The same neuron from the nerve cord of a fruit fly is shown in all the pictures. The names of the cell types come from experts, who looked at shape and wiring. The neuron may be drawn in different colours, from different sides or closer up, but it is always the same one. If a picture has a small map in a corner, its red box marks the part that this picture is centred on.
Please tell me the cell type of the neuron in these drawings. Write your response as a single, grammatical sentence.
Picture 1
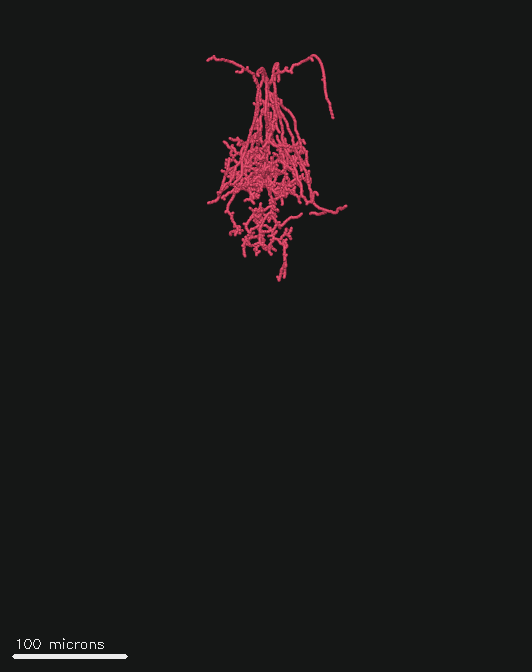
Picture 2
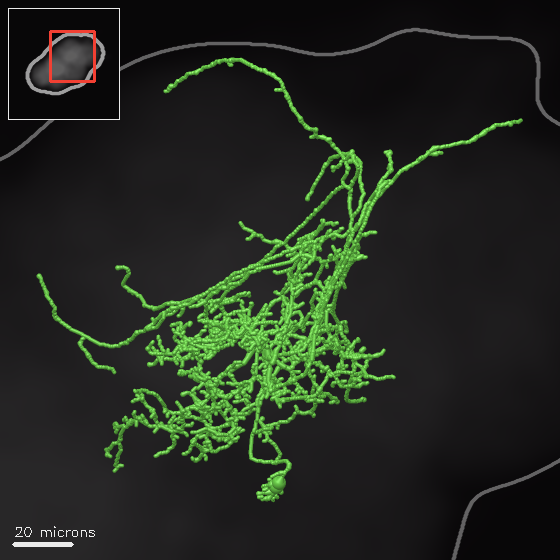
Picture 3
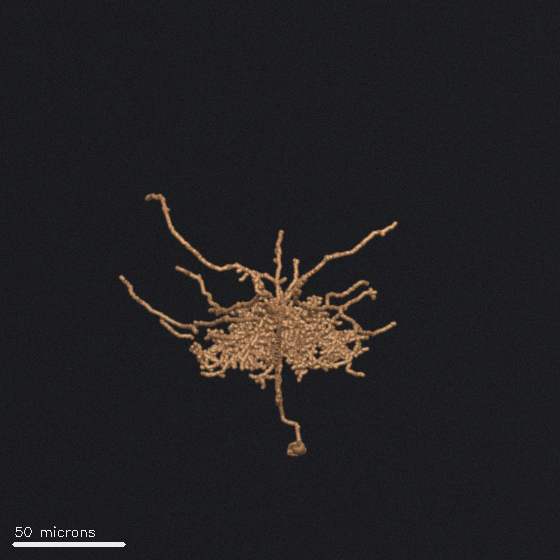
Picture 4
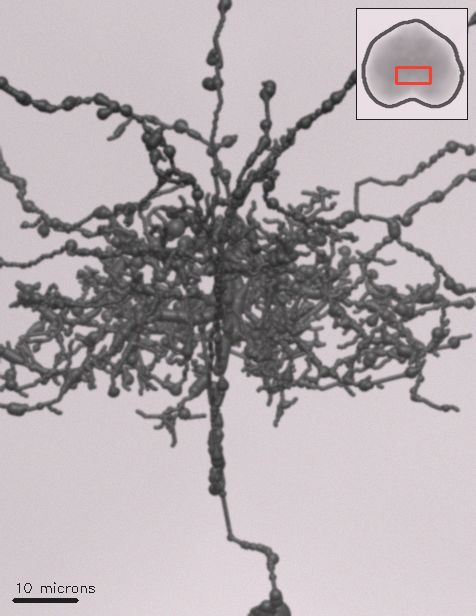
It is IN00A010 that is the cell type of the neuron.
